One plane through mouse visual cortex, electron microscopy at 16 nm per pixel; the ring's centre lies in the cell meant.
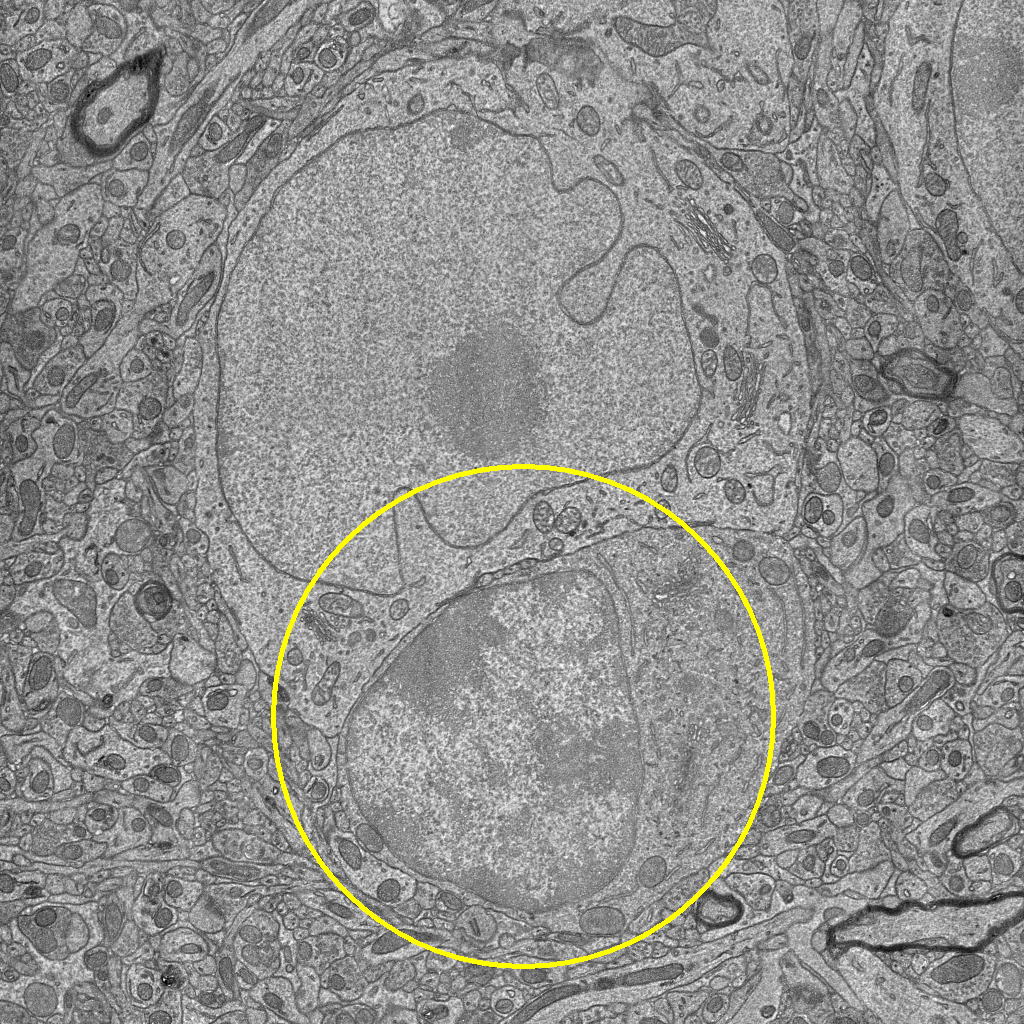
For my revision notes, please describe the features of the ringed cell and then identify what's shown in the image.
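The nuclear envelope runs smoothly, without deep infoldings. The chromatin is patchy, large dark clumps alternating with pale regions. The cytoplasm shows no dense parallel stacks of rough endoplasmic reticulum. Directly above, a larger cell body with a pale nucleus is pressed against this cell. The cell is an oligodendrocyte.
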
